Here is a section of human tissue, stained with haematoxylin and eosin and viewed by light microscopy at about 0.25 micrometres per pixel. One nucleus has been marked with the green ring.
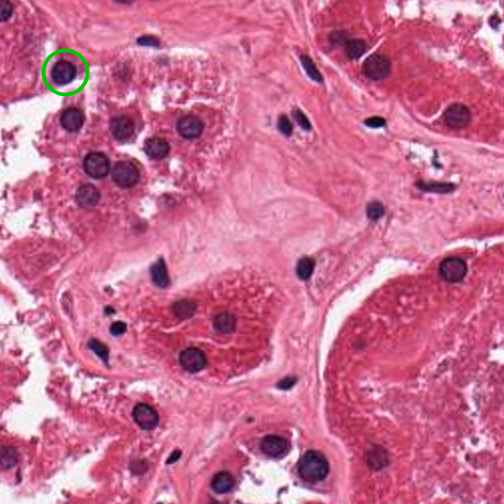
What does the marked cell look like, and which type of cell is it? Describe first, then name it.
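The nucleus is round, with a smooth, sharply defined edge. The cell sits at the edge of a cluster of cells with round dark nuclei and granular pink cytoplasm. A clear, unstained space lies beside the cell toward the lower left. It is a proximal tubule cell.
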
